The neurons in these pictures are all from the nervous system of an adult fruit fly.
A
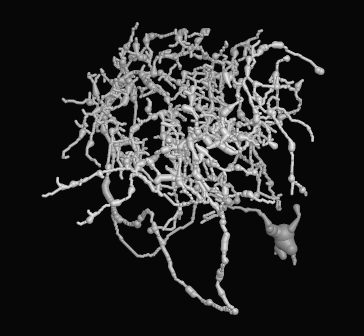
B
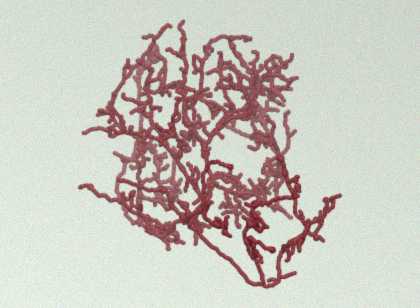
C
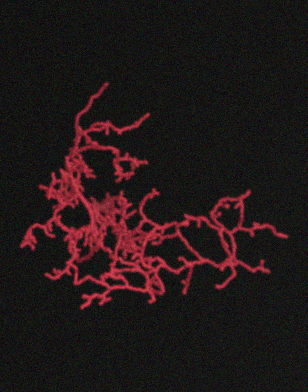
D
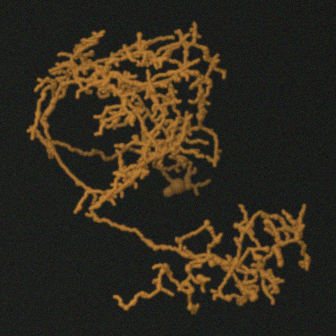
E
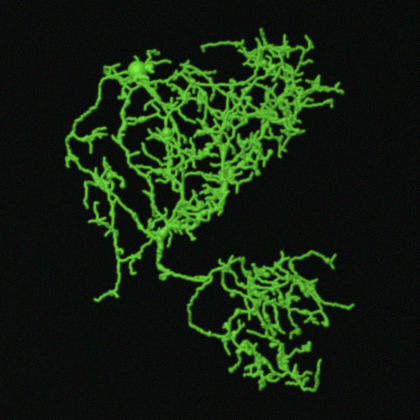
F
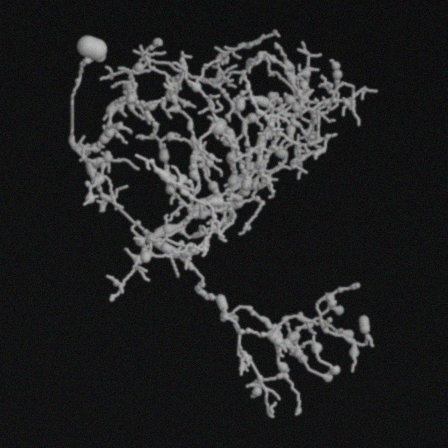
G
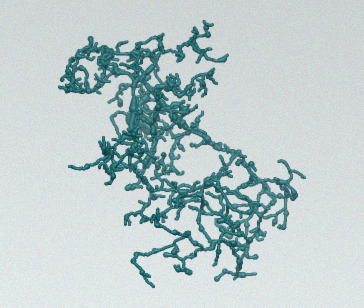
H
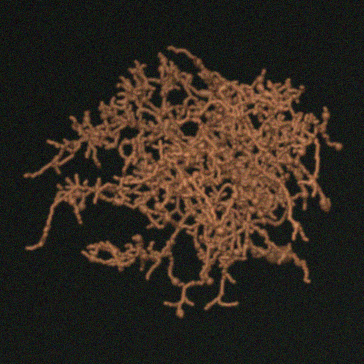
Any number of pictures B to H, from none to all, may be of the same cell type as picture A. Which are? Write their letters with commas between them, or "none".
C, D, G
